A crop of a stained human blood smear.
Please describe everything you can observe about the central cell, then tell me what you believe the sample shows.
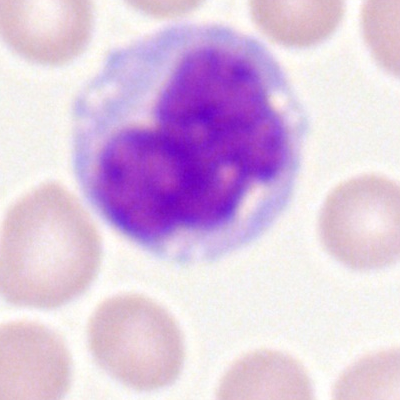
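Purple and patchy, the chromatin shows darker clumps alongside paler areas. The cytoplasm is a pale lilac-blue, and no coarse coloured granules can be seen in it. A few small pale spots lie in the cytoplasm near the edge of the cell. This is a monocyte.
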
